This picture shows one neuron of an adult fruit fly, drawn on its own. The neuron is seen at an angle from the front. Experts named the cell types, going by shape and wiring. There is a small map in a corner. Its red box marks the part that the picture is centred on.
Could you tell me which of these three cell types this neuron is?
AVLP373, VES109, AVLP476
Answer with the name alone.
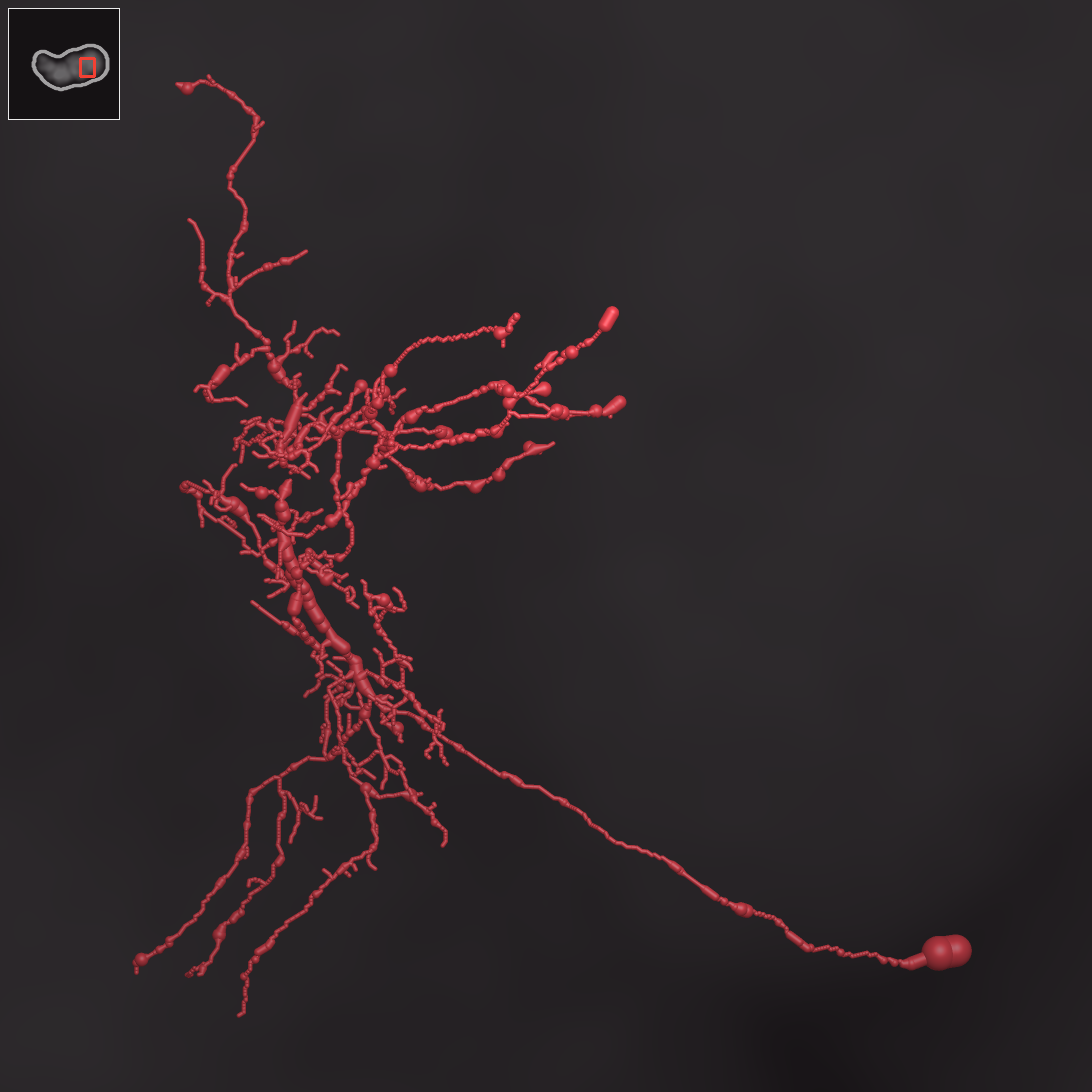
VES109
